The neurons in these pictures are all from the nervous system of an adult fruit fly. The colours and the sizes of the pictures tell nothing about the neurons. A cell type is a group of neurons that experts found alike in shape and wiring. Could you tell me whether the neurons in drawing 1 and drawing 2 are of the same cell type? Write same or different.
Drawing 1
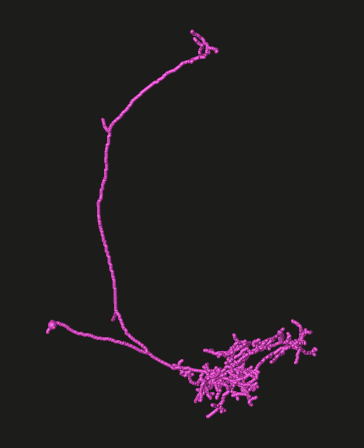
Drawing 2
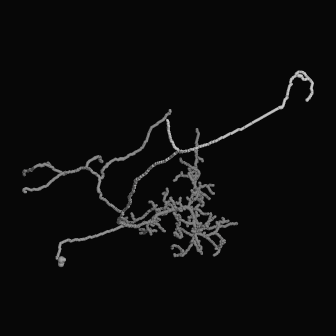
different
